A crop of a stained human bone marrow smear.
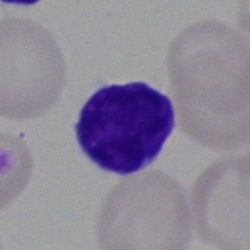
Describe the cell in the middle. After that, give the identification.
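Outline first: roughly round, with a slightly uneven edge at the upper right. Chromatin next: dense and dark purple, broken only by a few faint paler patches. Cytoplasm: hardly any shows around the nucleus. Vacuoles: none are seen. Conclusion: the cell is a lymphocyte.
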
